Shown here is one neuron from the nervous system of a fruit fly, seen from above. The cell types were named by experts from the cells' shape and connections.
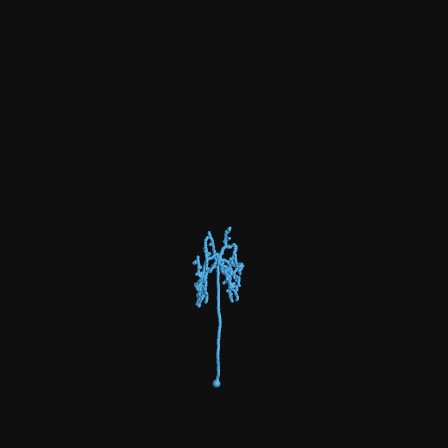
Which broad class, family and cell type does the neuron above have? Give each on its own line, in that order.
nerve-cord intrinsic neuron
hemilineage 00A
IN00A067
